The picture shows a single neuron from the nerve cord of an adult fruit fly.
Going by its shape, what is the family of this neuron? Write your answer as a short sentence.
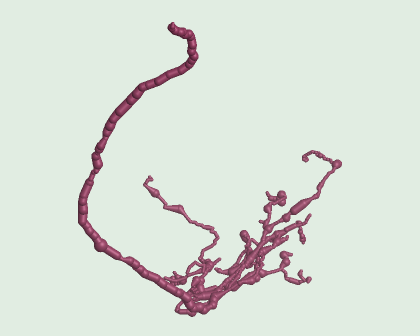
The family is hemilineage 01A.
